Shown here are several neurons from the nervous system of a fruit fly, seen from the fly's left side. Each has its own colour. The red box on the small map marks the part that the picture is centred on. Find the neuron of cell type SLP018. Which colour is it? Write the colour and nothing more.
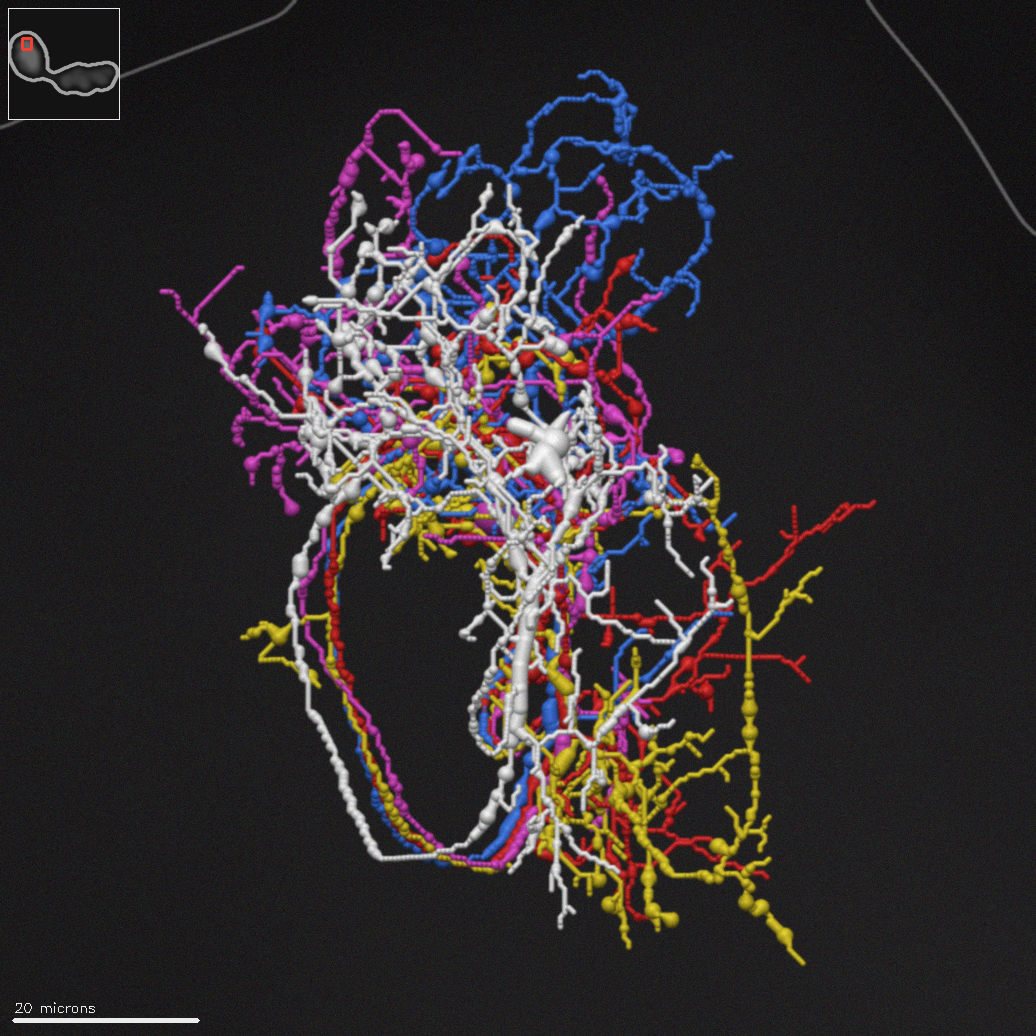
red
